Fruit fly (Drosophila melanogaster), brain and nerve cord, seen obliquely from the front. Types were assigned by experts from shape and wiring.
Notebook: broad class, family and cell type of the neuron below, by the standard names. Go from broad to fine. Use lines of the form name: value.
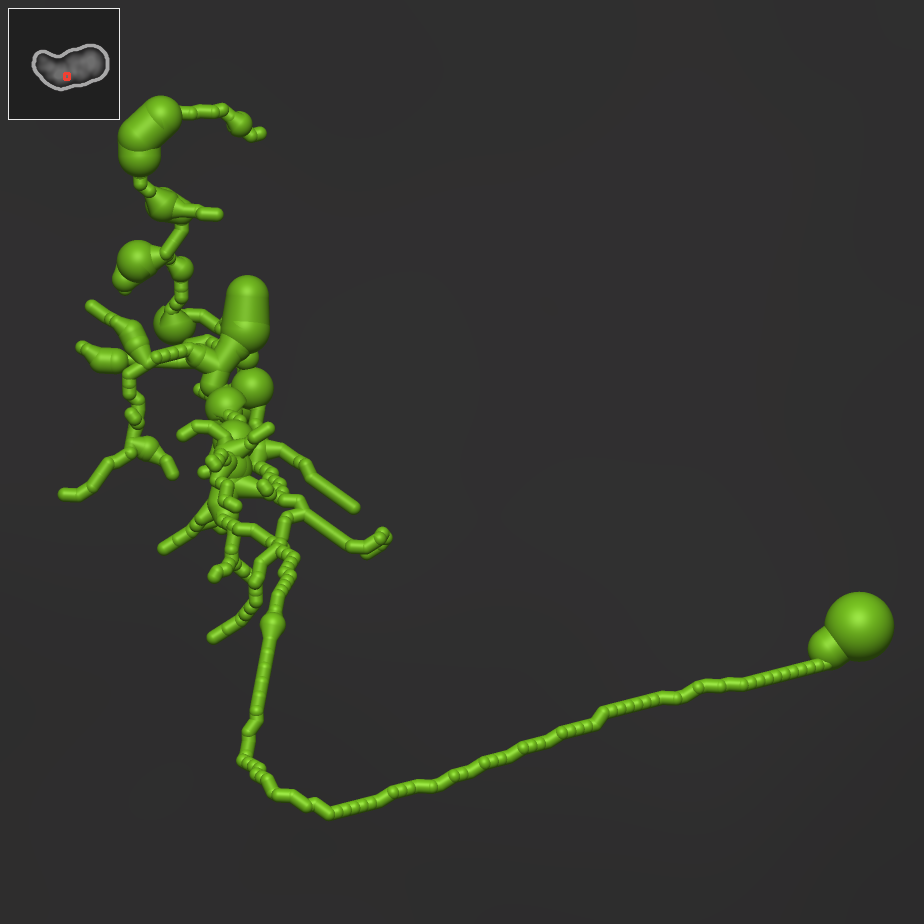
broad class: optic-lobe intrinsic neuron
family: Dm
cell type: Dm2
